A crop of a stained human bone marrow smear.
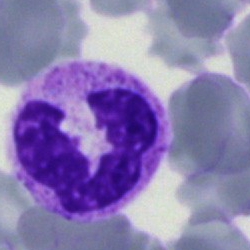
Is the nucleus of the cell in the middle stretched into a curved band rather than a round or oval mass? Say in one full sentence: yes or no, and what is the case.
Yes, a curved band without separate lobes is the shape of the nucleus.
